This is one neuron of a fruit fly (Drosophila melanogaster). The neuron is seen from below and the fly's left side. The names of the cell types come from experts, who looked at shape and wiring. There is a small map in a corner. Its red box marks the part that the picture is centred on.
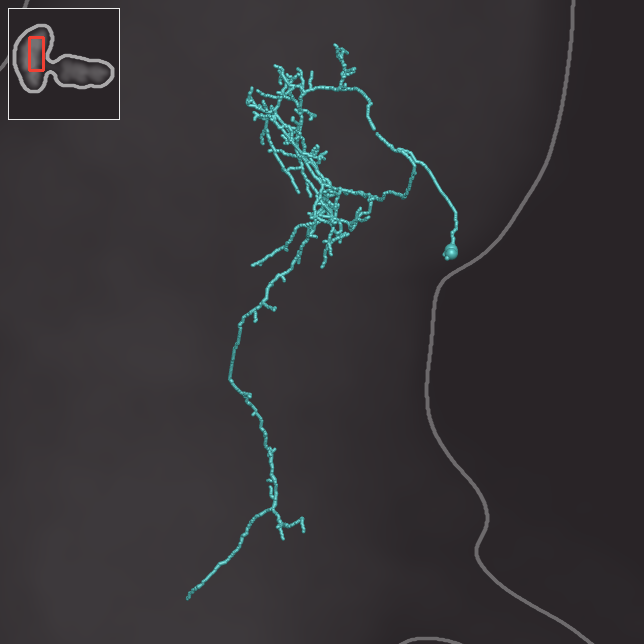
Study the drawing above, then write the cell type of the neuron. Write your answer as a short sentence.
The cell type is CL282.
